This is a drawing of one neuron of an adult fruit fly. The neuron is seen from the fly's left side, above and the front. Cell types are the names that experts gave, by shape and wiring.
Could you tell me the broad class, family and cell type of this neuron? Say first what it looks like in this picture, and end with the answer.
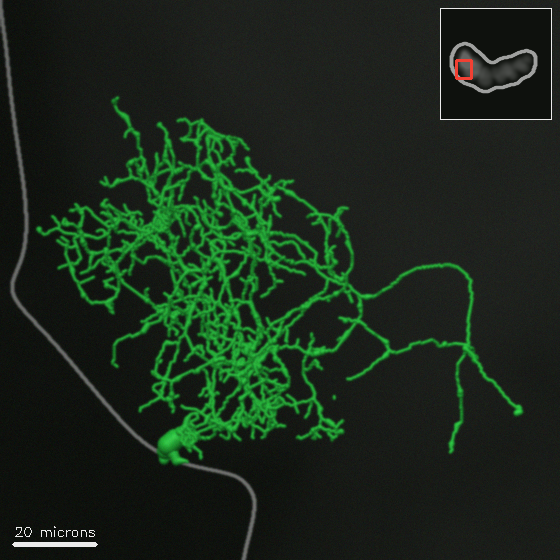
By the scale bar it is about 120 microns wide in this view. The picture shows more than a hundred branch ends. It is a central-brain intrinsic neuron. The family is hemilineage ALv2. It is of cell type v2LN3A.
